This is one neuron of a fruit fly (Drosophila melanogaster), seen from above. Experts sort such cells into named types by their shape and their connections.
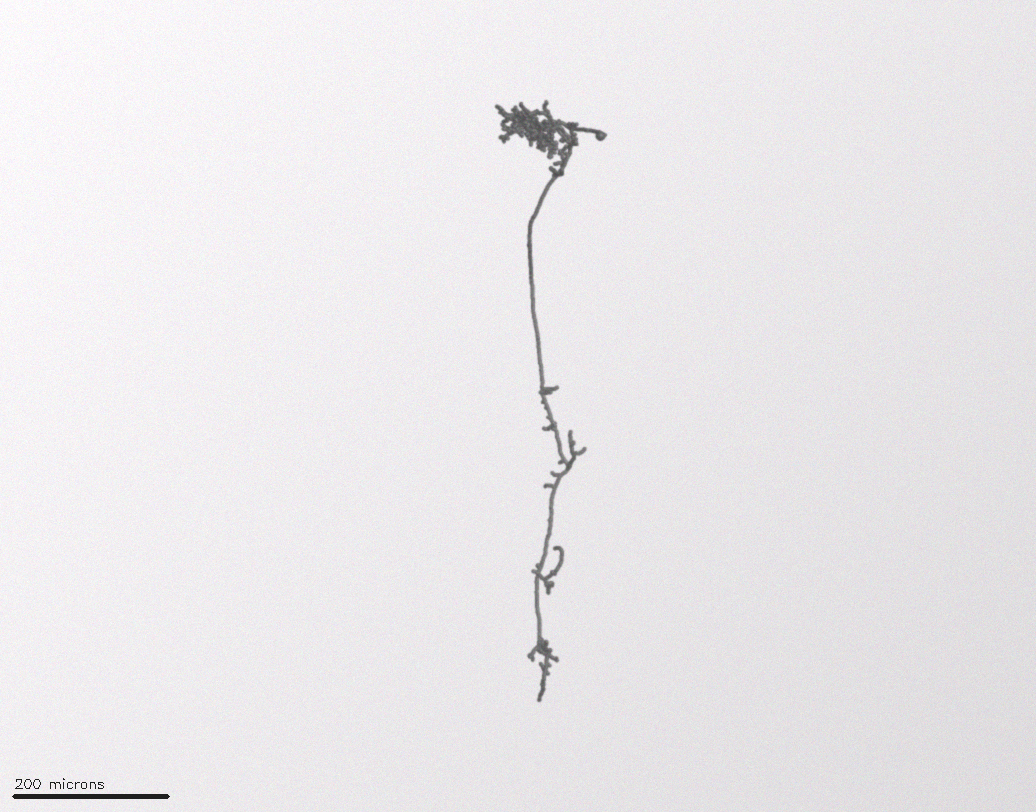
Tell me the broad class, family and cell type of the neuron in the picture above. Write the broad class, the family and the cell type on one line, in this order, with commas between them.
descending neuron, DNge, DNge067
